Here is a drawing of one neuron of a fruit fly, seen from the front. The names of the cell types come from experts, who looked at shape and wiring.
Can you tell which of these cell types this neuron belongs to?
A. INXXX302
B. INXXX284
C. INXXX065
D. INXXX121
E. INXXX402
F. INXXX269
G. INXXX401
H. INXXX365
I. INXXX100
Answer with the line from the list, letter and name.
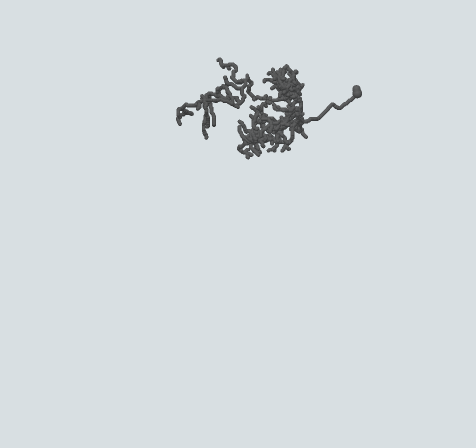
H. INXXX365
